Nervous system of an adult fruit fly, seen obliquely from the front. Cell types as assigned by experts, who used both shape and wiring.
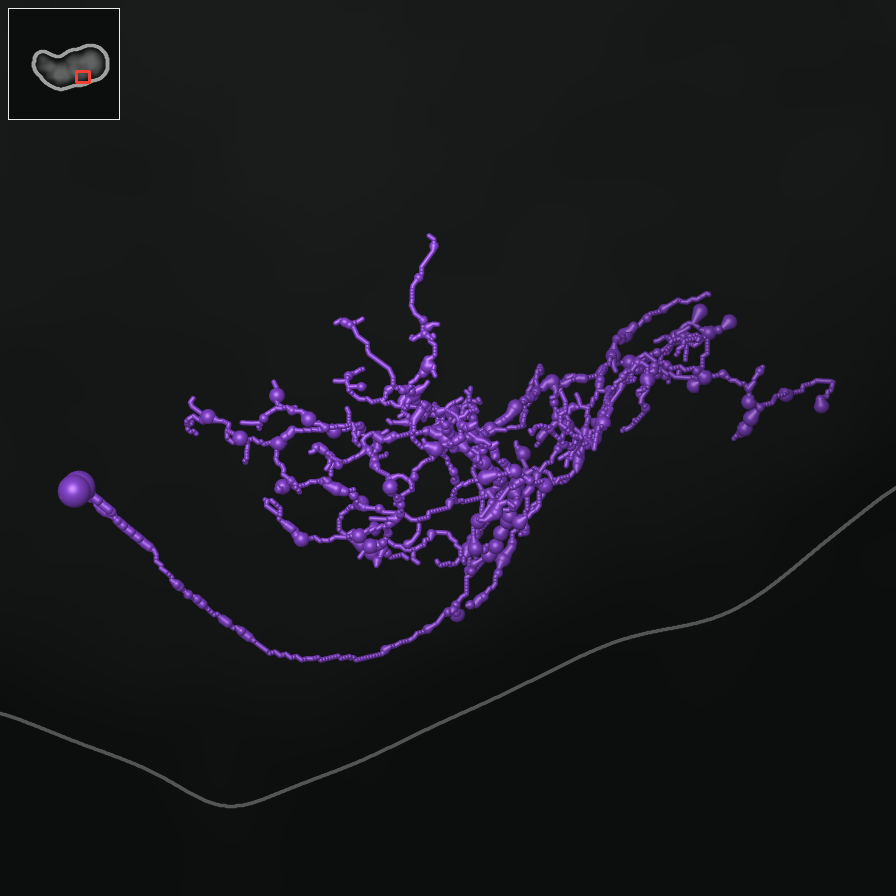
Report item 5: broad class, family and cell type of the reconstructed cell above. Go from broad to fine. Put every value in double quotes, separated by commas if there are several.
"central-brain intrinsic neuron", "hemilineage MD_SA1", "GNG621"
